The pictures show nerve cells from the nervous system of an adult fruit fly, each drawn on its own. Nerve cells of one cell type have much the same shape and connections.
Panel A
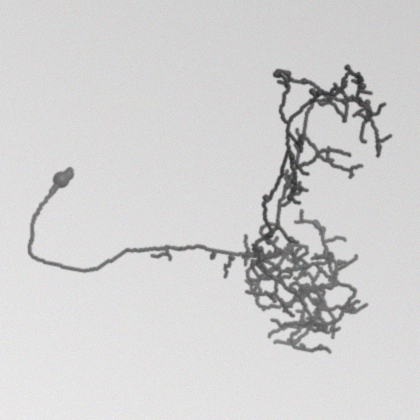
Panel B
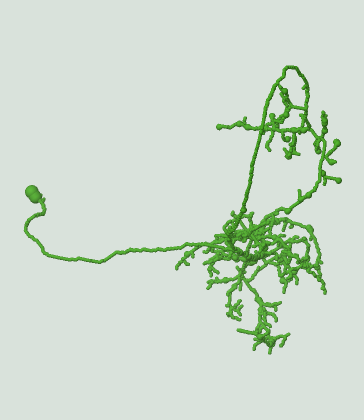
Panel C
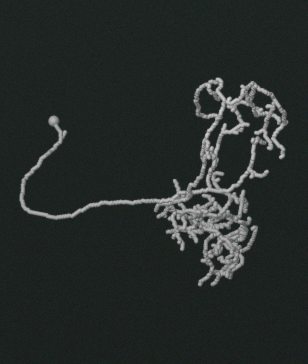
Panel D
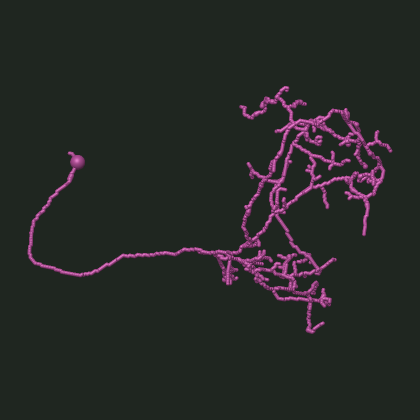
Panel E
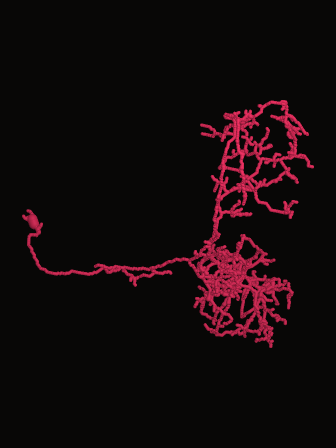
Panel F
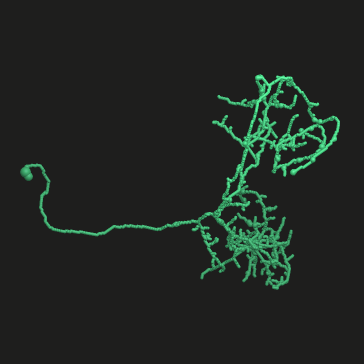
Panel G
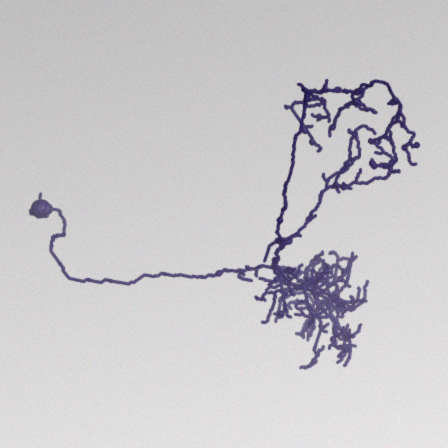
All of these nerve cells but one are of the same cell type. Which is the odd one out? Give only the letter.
B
